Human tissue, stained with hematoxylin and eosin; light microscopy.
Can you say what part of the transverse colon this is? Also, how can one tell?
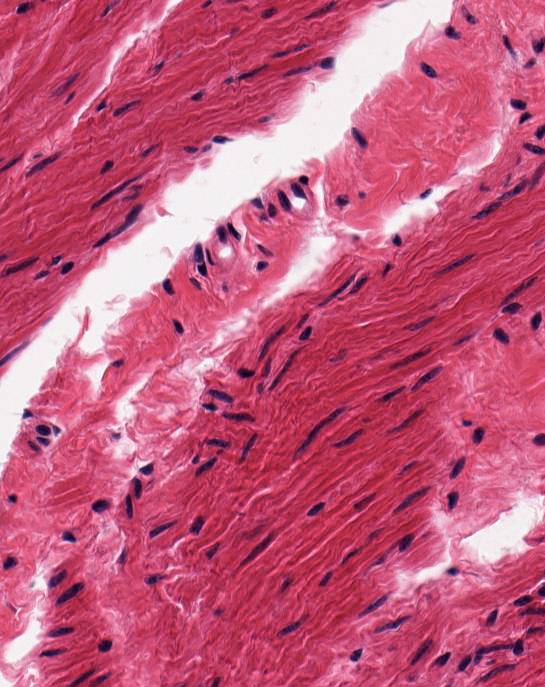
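Smooth muscle here. The nuclei are dark purple, elongated, cigar-shaped and parallel to the fibres; the cytoplasm is deep pink and finely wavy.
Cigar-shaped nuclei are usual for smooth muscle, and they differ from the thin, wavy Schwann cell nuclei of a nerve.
A long white empty cleft runs between two bundles at upper left; no epithelium or glands appear.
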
